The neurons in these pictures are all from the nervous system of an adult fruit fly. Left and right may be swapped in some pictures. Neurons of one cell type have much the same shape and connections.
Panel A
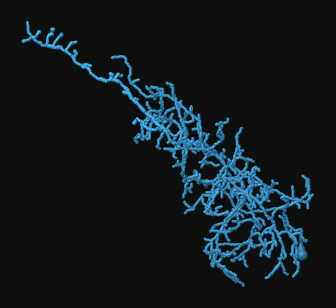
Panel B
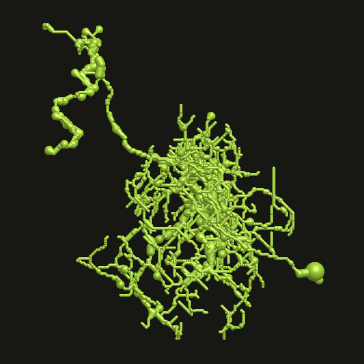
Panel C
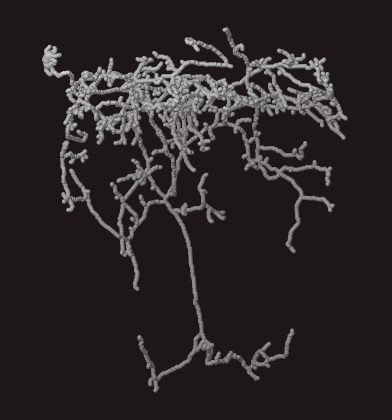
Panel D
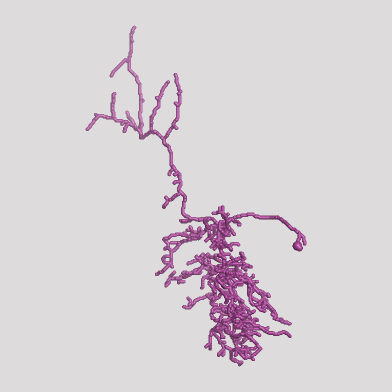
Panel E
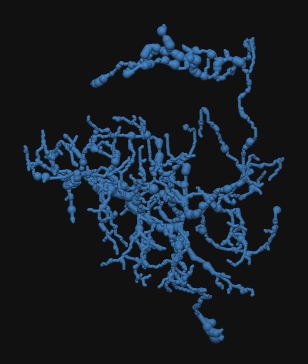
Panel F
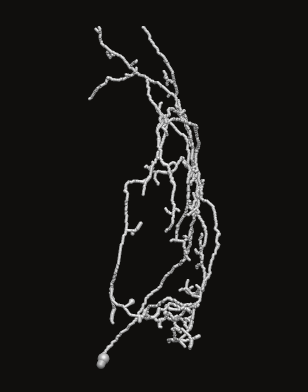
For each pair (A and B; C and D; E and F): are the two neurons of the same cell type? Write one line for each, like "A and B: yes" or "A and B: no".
A and B: yes
C and D: no
E and F: no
